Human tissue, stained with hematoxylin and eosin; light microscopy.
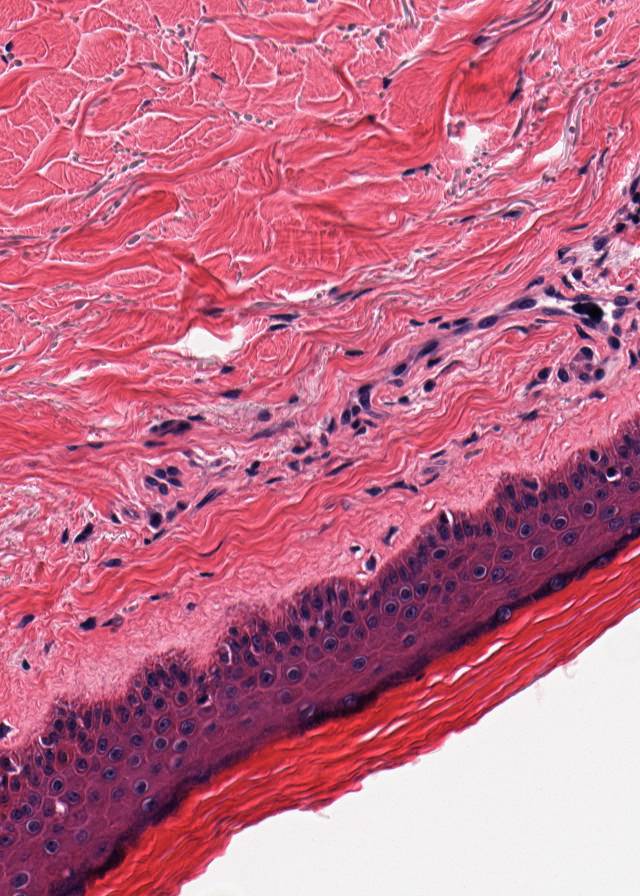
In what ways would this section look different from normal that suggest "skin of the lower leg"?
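This section is skin of the lower leg. Stratified squamous epithelium runs diagonally across the lower part of the field, and connective tissue fills the upper and left parts.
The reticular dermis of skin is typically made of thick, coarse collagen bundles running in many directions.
The upper part fits, filled with thick, coarse pink collagen bundles in varied directions. The epithelium's deep border undulates gently, without long rete ridges. Scattered dark-nucleated cells form a loose band through the middle, roughly parallel to the epithelium.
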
